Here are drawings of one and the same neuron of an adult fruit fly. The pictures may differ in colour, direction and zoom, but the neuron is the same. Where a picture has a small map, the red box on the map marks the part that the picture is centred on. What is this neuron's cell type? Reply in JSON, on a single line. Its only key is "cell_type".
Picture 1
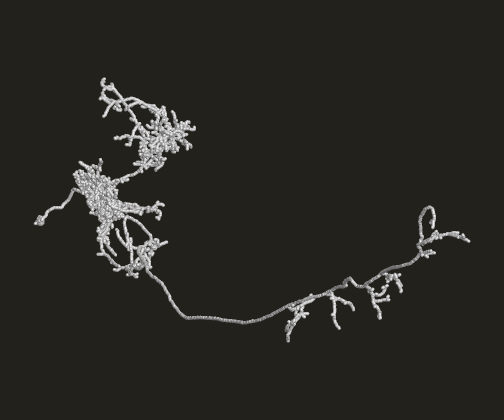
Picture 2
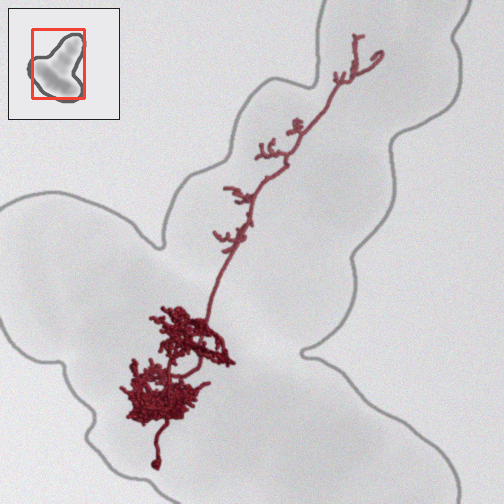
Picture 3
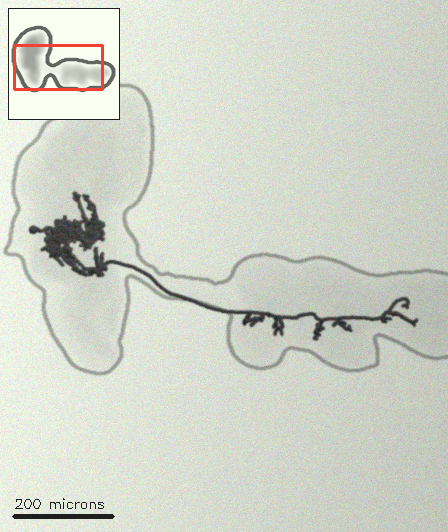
{"cell_type": "DNbe007"}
